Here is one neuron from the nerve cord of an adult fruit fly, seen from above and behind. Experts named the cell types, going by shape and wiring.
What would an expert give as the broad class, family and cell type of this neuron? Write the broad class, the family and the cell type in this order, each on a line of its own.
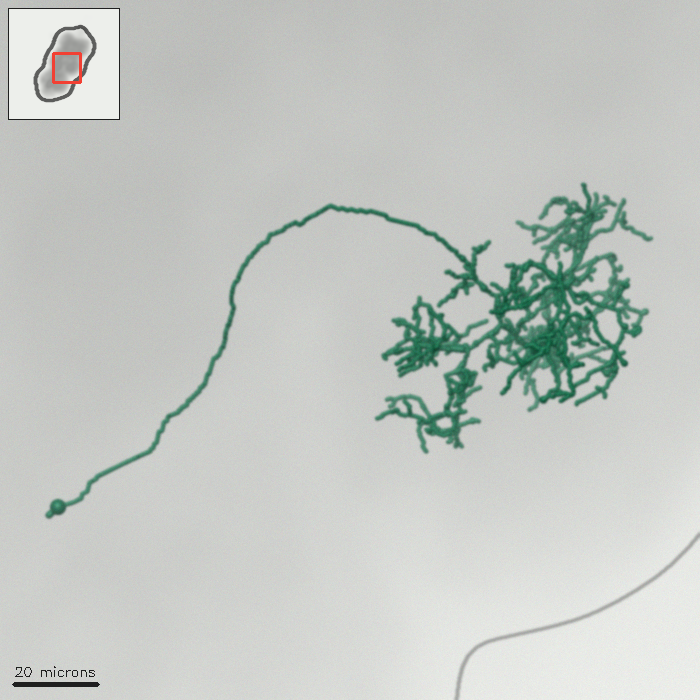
nerve-cord intrinsic neuron
hemilineage 12B
IN12B034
